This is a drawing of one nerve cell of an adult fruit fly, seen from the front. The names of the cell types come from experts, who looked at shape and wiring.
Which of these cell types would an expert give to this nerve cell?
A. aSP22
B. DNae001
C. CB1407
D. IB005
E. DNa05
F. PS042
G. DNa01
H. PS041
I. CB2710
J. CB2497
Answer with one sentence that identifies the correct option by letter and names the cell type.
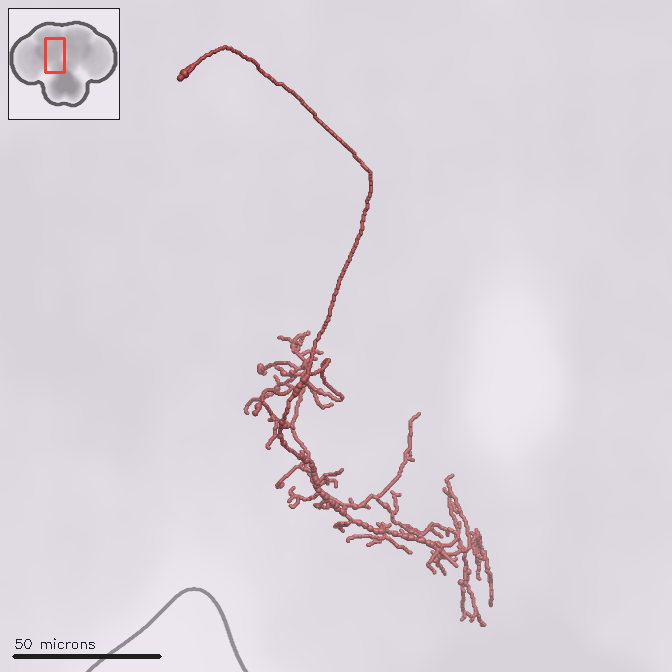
In terms of cell type, the nerve cell is CB2497, option J.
